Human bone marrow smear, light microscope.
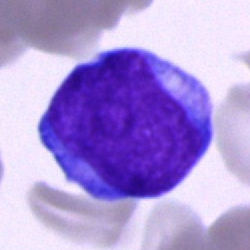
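Blast, the central cell in this stained human bone marrow smear. First, the outline is roughly round, though its edges are slightly angular and flattened. Next, the nucleus fills most of the cell. Its chromatin is finely granular and evenly spread, without coarse clumps. Last, no vacuoles appear in the cytoplasm.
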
